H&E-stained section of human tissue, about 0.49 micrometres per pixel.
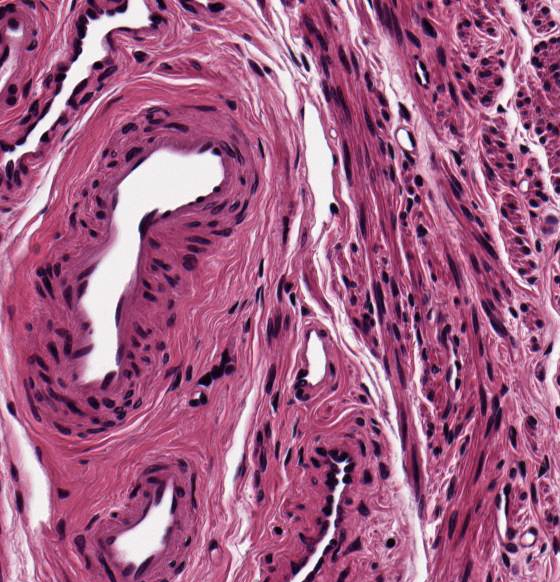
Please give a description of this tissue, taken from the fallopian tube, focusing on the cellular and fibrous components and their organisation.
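Nearly the whole field is dense pink fibromuscular stroma. In the upper left there's a large, irregular, elongated lumen, empty, ringed by concentric layers of spindle cells and pink fibres. Over in the right half, the muscle bundles mostly run top to bottom.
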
